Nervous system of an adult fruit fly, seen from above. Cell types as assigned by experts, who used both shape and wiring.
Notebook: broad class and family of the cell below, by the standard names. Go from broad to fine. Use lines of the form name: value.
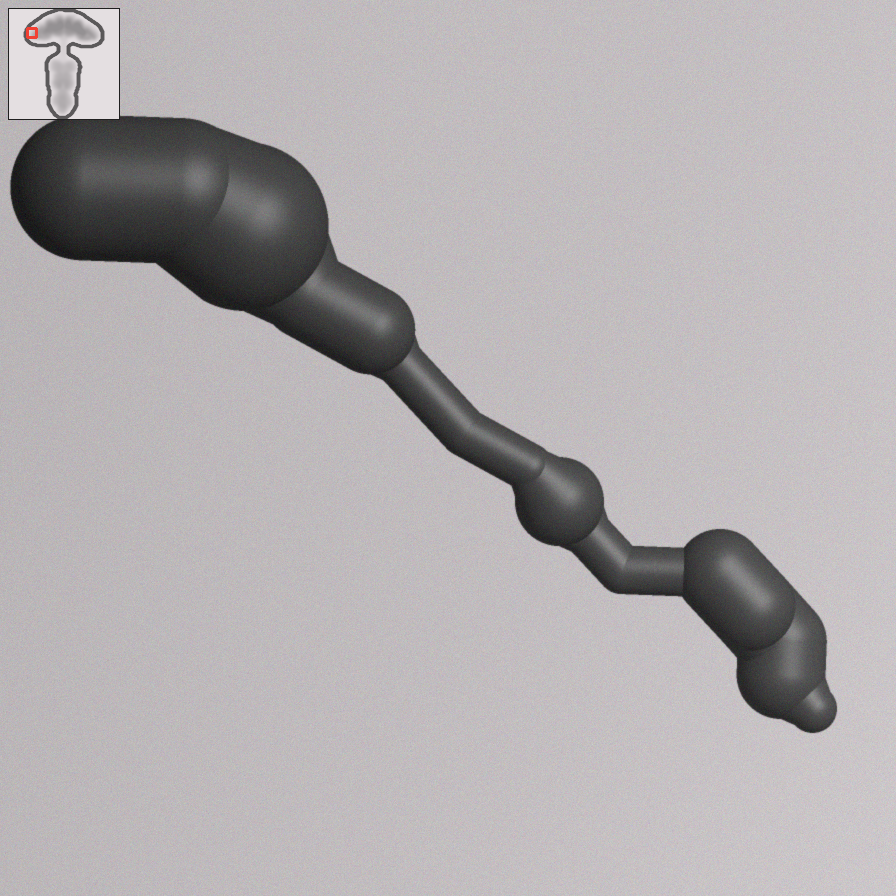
broad class: photoreceptor or other optic-lobe sensory neuron
family: class visual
